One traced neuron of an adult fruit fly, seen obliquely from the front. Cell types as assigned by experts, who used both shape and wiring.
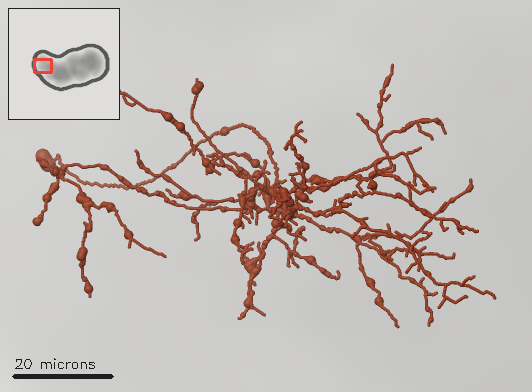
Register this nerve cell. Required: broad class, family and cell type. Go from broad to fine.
nerve-cord intrinsic neuron; hemilineage 04B; IN04B110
